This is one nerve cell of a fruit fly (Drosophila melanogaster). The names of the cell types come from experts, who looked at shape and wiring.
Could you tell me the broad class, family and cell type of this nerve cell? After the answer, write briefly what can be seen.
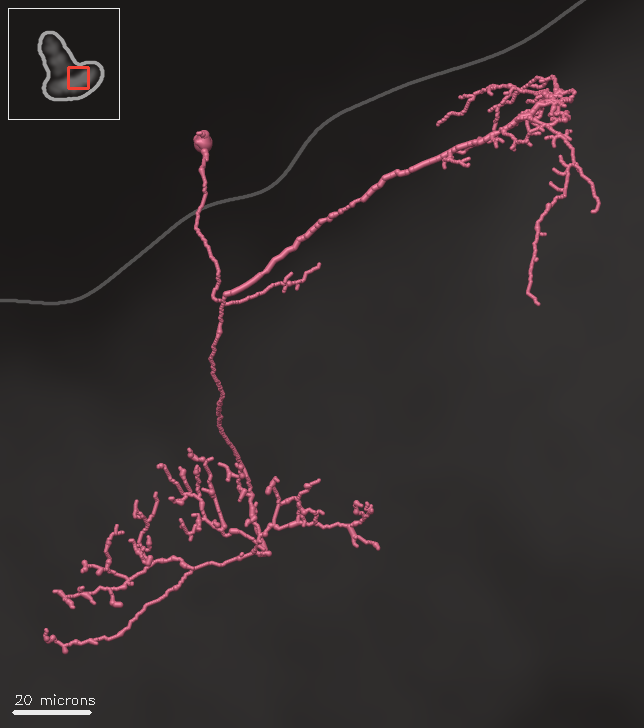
Its broad class is central-brain intrinsic neuron. The family is hemilineage DM6_dorso_medial. The cell type is FB8B. From top to bottom in the picture it spans about 150 microns. Dozens of branch ends can be seen.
